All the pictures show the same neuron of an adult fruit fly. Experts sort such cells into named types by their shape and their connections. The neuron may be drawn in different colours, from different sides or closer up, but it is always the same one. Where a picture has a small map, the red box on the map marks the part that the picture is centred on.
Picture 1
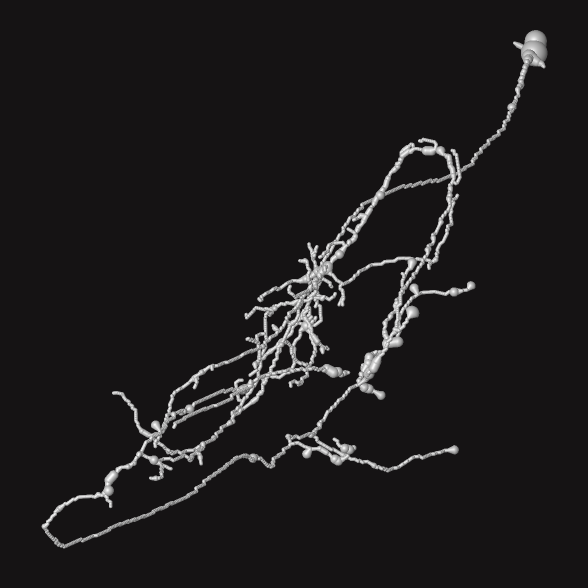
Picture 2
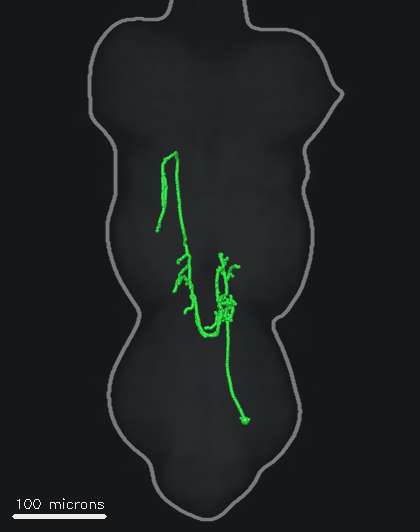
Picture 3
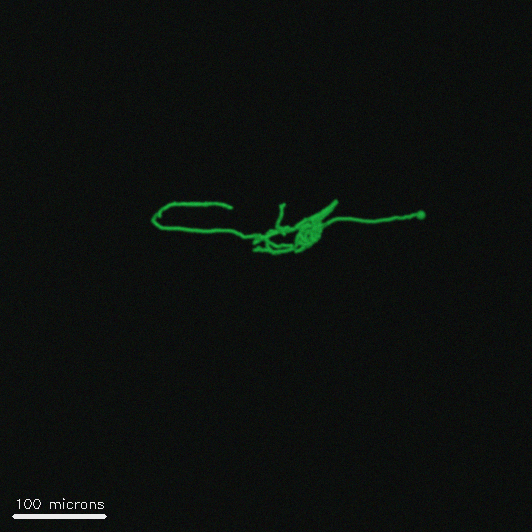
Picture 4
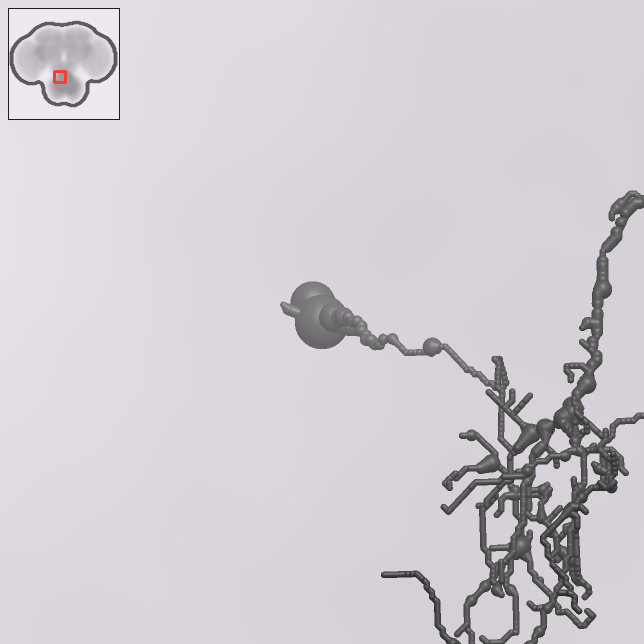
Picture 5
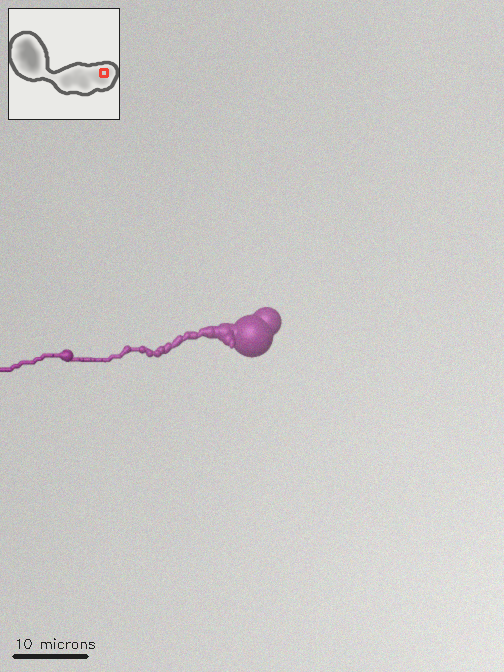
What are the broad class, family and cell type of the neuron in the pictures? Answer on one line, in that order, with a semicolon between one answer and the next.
nerve-cord intrinsic neuron; hemilineage 06A; IN06A107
